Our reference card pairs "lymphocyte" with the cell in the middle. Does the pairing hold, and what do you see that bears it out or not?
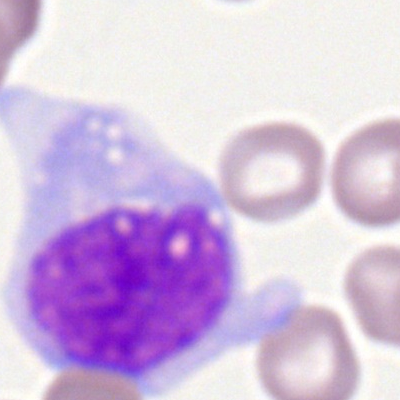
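Outline: irregular, with a tapering projection reaching out to the lower right.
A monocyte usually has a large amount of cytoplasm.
The abundant pale blue-grey cytoplasm here therefore goes with monocyte.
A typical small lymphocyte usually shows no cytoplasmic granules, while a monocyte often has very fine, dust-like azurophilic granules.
No distinct coloured granules are seen, which could fit either. The cell is a monocyte, not a lymphocyte.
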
